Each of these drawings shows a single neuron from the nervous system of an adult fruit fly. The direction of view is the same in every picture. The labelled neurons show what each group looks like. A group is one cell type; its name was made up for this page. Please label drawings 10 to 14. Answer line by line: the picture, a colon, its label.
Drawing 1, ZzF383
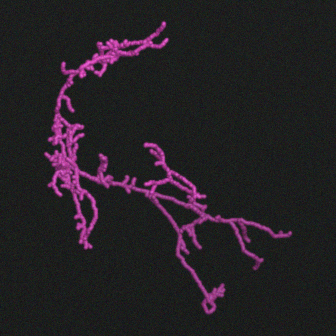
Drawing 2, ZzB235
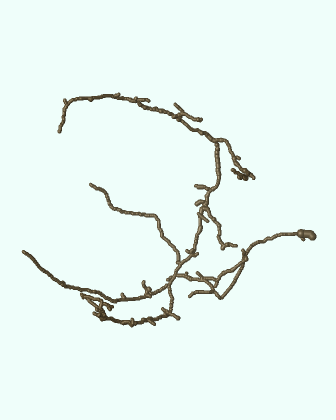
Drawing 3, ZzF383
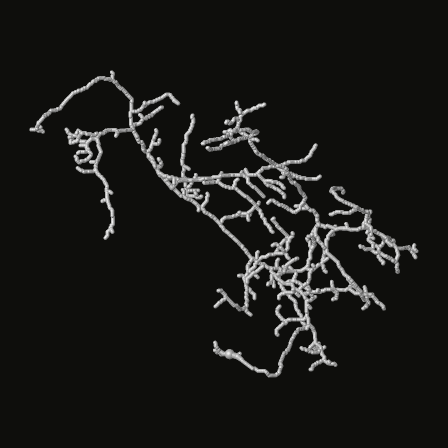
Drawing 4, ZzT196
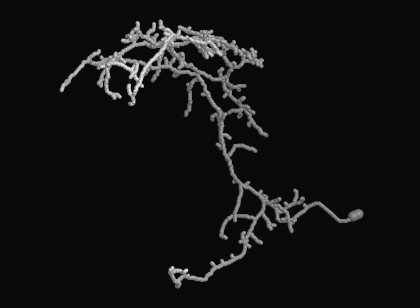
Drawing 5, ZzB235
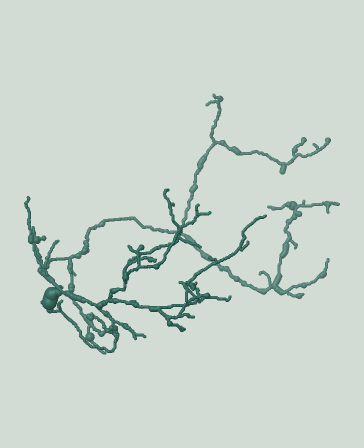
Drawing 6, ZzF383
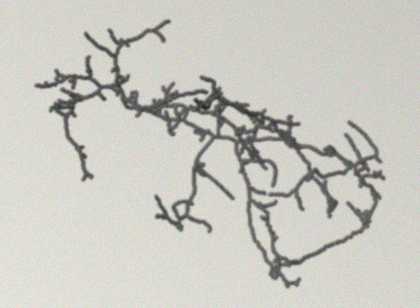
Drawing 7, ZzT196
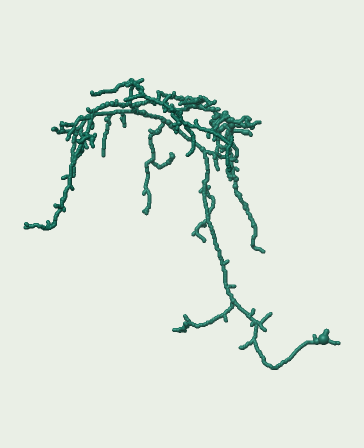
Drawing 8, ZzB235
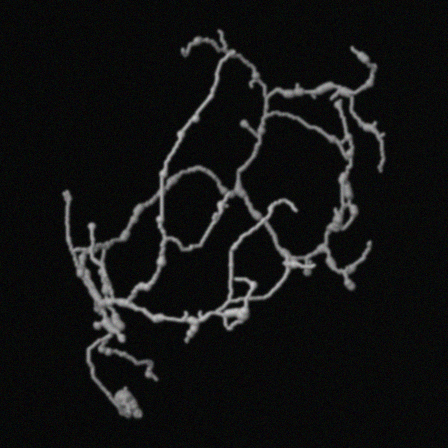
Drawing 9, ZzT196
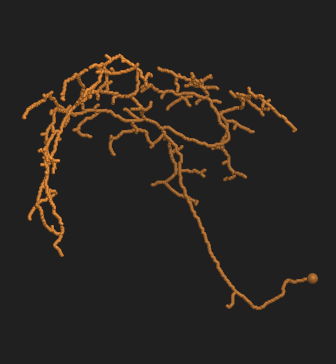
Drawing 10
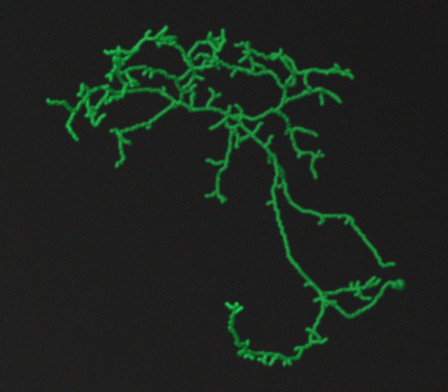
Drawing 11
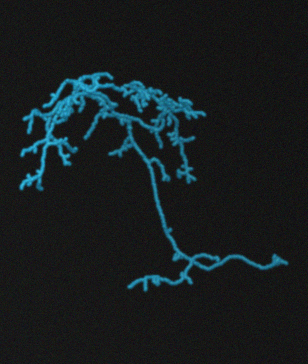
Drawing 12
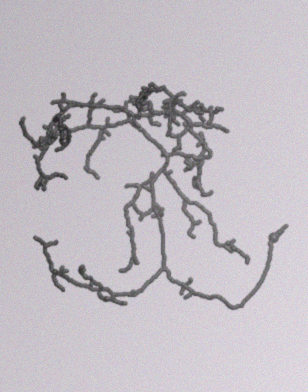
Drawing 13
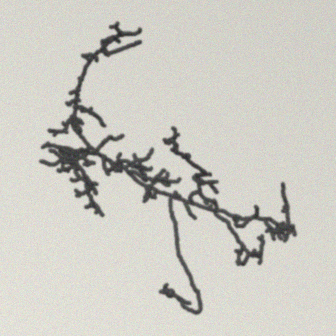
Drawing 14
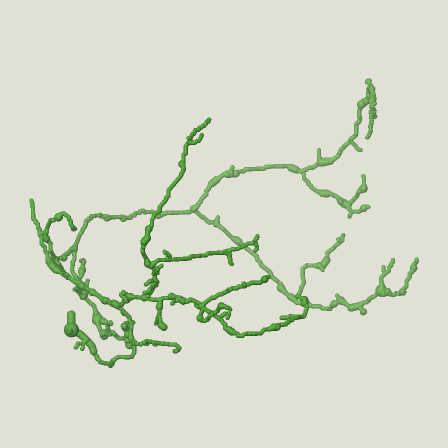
10: ZzT196
11: ZzT196
12: ZzT196
13: ZzF383
14: ZzB235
